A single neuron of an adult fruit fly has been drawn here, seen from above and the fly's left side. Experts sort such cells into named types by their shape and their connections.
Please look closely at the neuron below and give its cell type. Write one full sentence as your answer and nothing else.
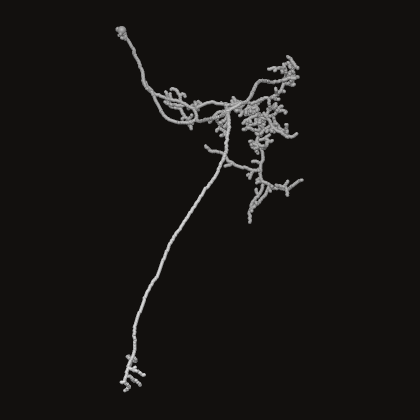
The cell type given to this neuron is CB1702.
